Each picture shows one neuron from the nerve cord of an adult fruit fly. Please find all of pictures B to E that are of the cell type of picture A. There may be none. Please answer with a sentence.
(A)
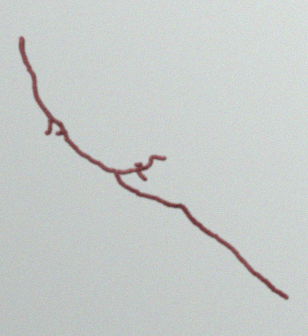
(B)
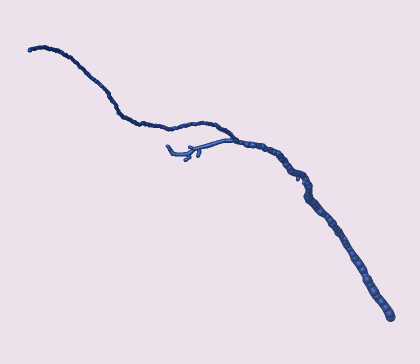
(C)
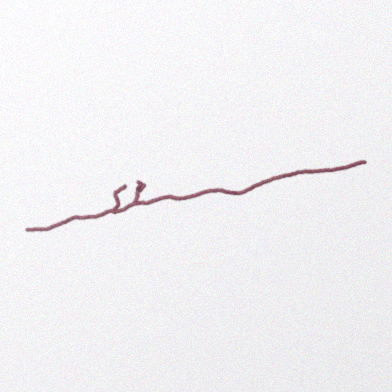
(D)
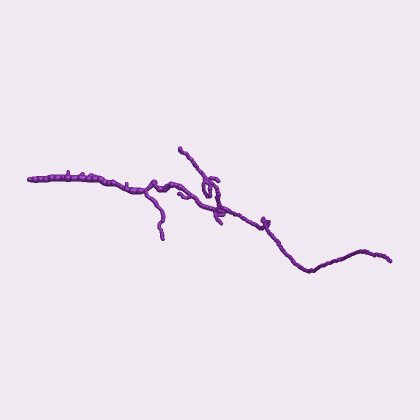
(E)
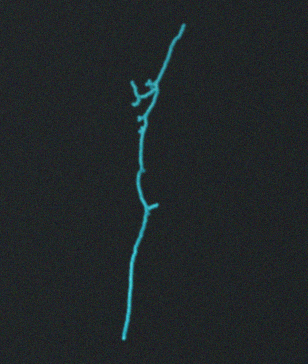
Picture B and picture D are of the same cell type.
